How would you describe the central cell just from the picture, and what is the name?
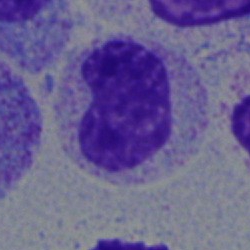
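Round and smooth in outline, the central cell has a nucleus notched on its left side, which gives it a kidney shape. Fine pinkish-purple granules are scattered through the cytoplasm, and no vacuoles are seen. This cell is a metamyelocyte.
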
